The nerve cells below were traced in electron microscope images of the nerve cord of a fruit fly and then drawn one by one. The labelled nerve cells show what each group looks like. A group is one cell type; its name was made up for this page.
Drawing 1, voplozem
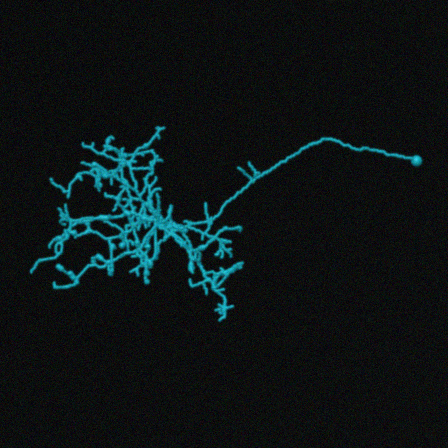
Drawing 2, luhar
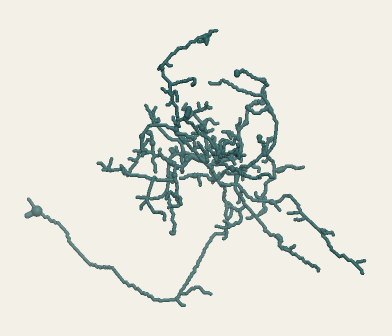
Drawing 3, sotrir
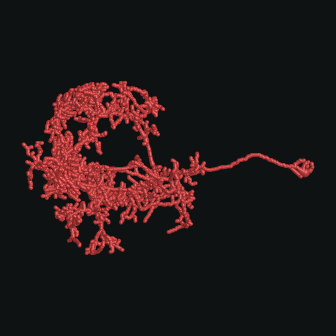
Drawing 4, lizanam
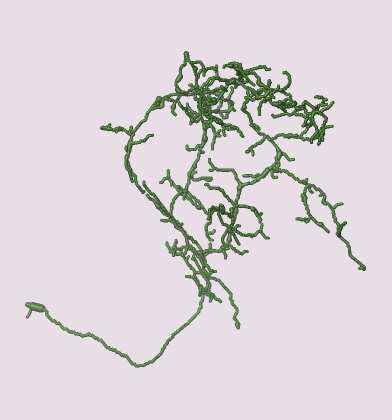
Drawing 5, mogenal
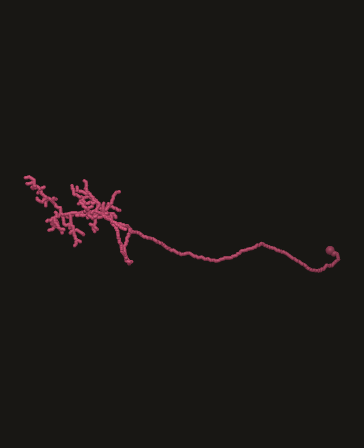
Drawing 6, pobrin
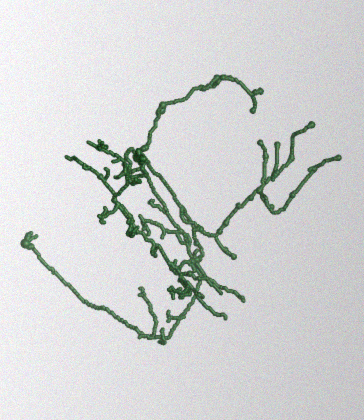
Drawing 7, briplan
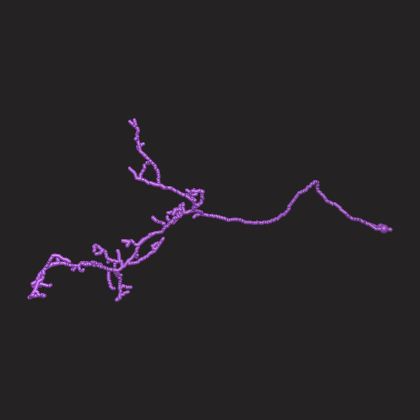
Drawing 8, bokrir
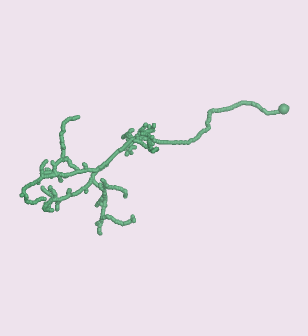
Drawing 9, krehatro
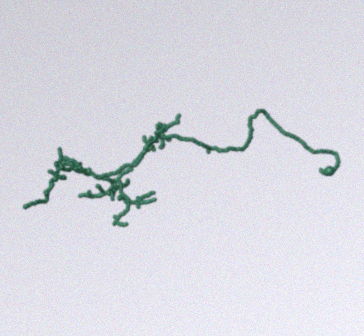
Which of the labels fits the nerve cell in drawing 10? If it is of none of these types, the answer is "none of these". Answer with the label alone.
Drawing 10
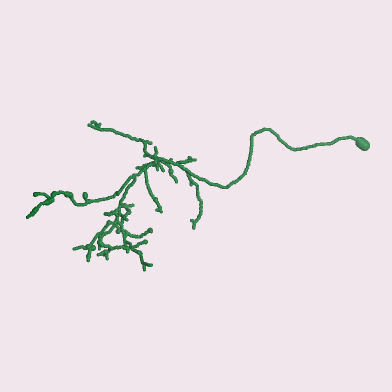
krehatro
